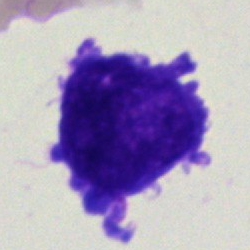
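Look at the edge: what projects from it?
Several small knob-like blebs, with the largest cluster hanging from the lower edge.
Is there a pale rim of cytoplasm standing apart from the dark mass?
No, nothing stands apart from it, and no clear vacuoles are seen either.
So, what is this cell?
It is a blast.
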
